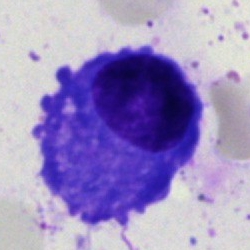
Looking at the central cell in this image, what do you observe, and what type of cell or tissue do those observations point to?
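Roughly round in outline, the cell has a bumpy, irregular border. Small rounded blebs bulge from its left side. The nucleus is off-centre, in the upper right, and the cytoplasm stains deep blue. The cell is a plasma cell.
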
